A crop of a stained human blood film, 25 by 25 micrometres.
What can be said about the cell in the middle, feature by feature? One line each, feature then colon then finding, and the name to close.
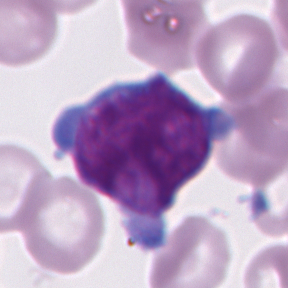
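Nucleus: a single unlobed mass, roughly rounded, about 12 micrometres across
Nucleus extent: fills most of the cell, as far as I can judge
Cytoplasm: blue, only a scant rim outside the bulges
Largest bulge: projects downward from the cell
Name: myeloblast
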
